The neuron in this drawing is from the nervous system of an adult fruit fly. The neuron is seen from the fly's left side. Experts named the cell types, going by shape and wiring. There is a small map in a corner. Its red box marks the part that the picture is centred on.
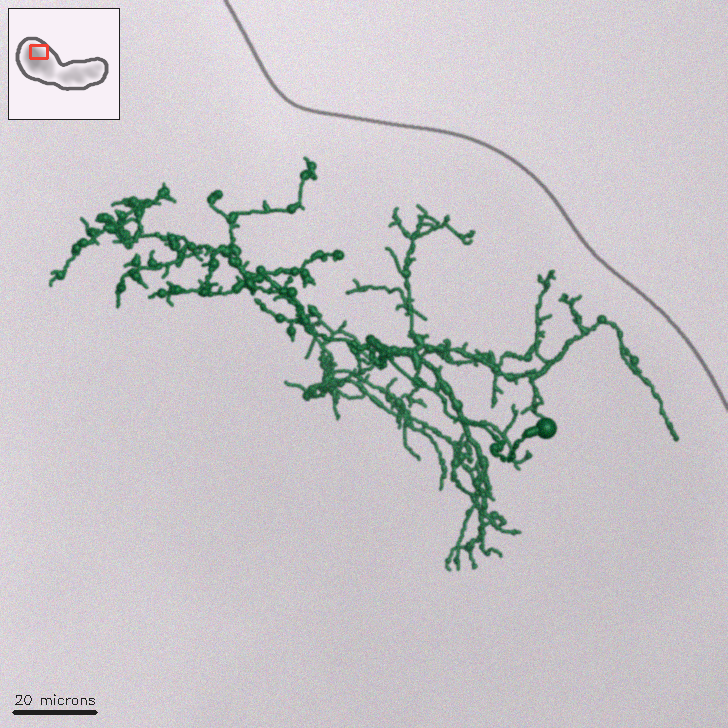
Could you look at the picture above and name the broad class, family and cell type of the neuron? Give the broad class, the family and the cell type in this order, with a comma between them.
central-brain intrinsic neuron, hemilineage DM4_dorsal, SMP389_c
